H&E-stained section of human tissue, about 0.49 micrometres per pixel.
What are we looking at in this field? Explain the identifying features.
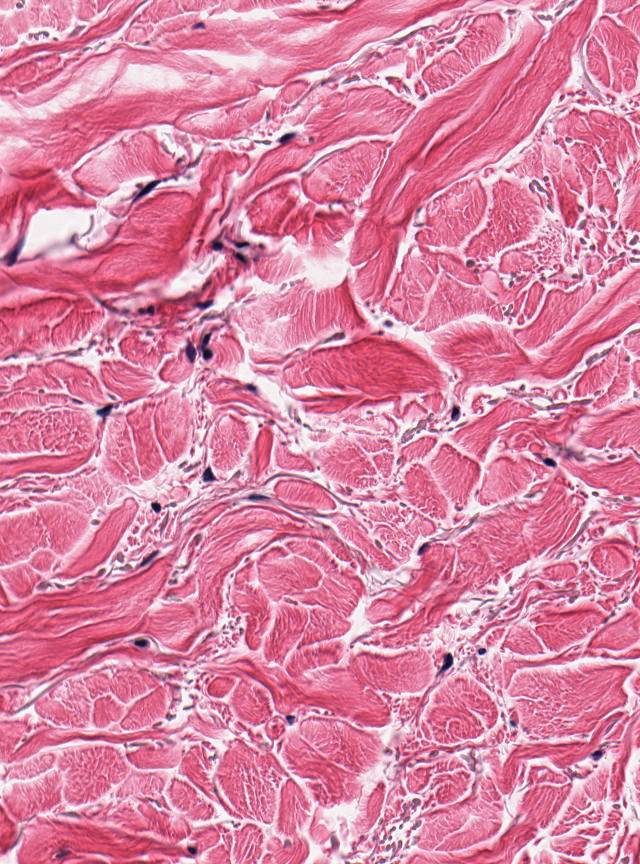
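My reading is dermis. The cross-cut fibres stain a strong pink, with a fine mottled, speckled texture inside rather than an even one.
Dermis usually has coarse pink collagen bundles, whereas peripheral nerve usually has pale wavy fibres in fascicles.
Only thin, delicate strands of pale connective tissue separate the fibres, and I see no fat cells anywhere.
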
